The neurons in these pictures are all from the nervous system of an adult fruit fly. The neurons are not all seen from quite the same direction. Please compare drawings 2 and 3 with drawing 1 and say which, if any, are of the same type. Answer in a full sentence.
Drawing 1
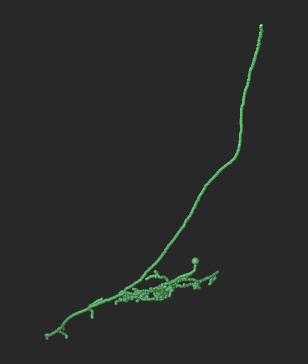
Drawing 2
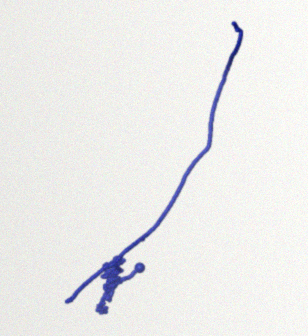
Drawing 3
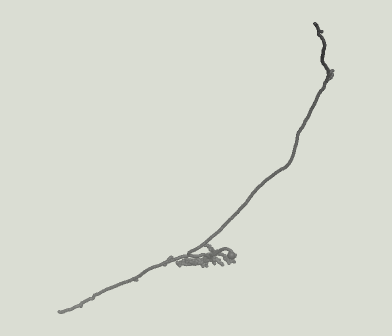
Drawing 2 and drawing 3 are of the same cell type.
